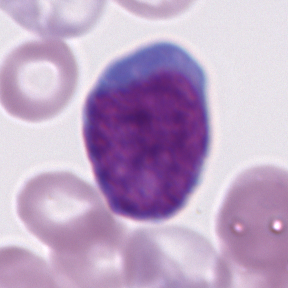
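Myeloblast, centre of a stained peripheral blood smear. The cell looks oval to me, its long axis running from top to bottom. Tracing the border, I find it smooth, with no projections or blebs. The nucleus appears to be one oval mass, without lobes. And I see no vacuoles anywhere in the cytoplasm.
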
